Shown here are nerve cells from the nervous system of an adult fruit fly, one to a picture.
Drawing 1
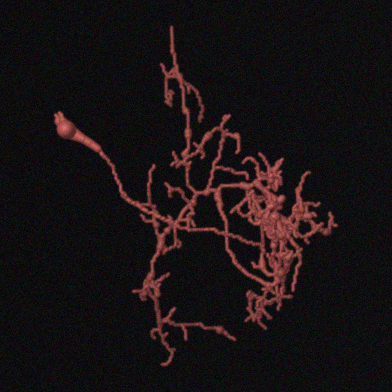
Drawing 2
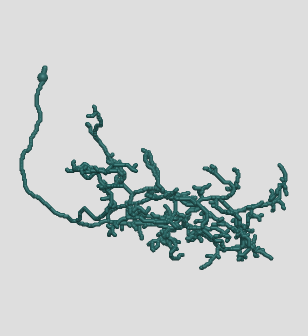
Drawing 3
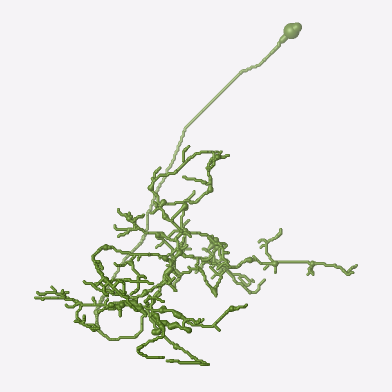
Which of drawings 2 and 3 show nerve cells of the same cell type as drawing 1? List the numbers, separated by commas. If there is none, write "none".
3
